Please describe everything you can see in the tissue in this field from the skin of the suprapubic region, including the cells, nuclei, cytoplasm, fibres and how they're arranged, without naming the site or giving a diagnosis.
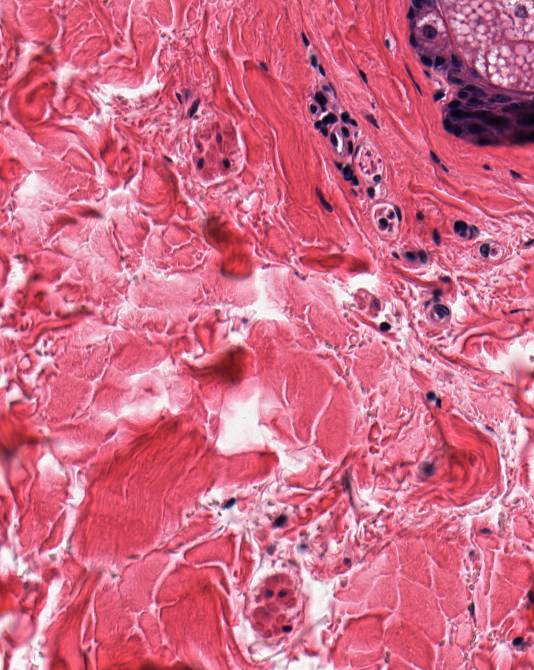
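Most of the field is thick eosinophilic collagen, its bundles running in many directions. Top right corner: part of a gland lobule, cells with pale, bubbly cytoplasm, edged by a darker basophilic rim of small cells. In a more cellular strip in the upper right, small round capillary-sized vessels with nuclei in their walls cluster.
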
